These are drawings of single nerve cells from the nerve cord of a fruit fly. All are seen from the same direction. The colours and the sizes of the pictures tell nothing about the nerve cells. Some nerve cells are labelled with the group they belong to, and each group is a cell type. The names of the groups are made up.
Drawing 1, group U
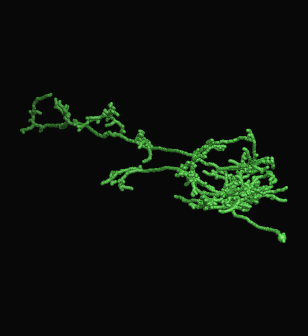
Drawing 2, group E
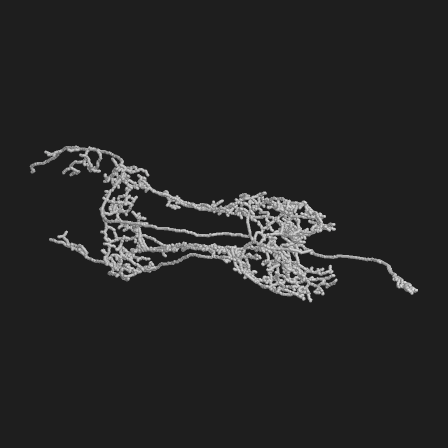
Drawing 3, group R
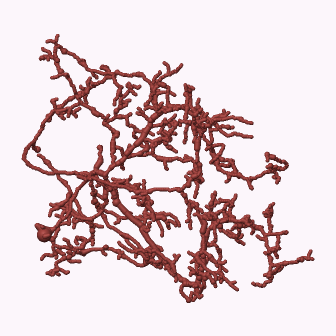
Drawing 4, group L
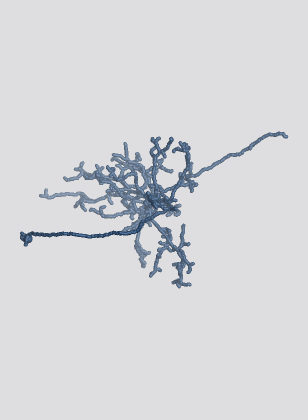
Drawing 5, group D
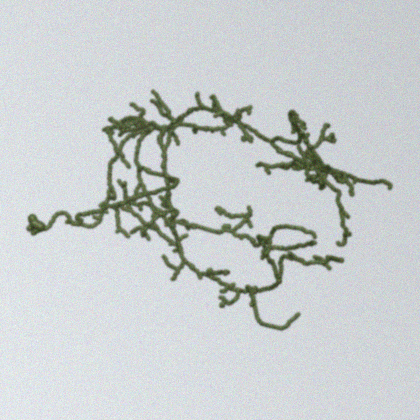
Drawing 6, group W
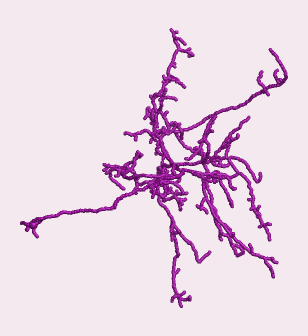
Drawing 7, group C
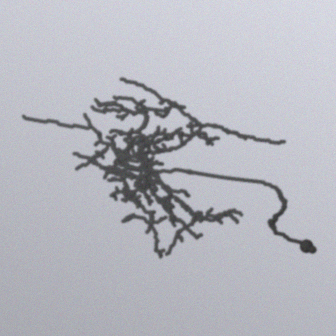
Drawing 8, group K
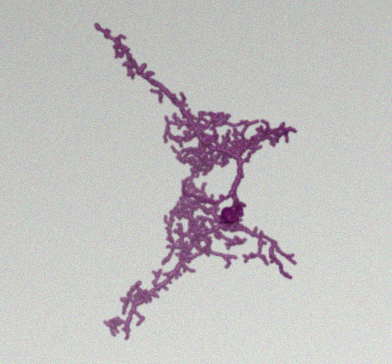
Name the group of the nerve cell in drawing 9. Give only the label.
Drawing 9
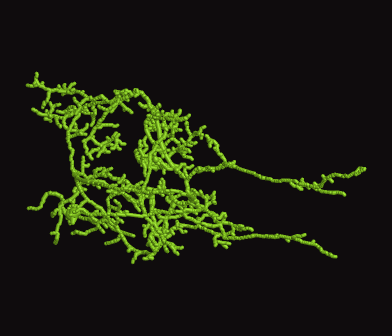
group R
